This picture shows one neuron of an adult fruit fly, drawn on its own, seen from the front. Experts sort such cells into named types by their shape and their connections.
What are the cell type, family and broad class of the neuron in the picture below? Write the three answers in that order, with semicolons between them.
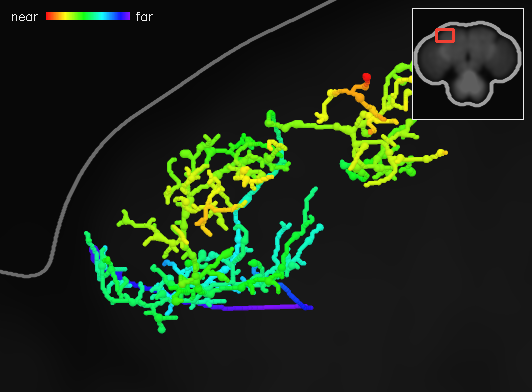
LHPV4h3; hemilineage LHp1; central-brain intrinsic neuron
